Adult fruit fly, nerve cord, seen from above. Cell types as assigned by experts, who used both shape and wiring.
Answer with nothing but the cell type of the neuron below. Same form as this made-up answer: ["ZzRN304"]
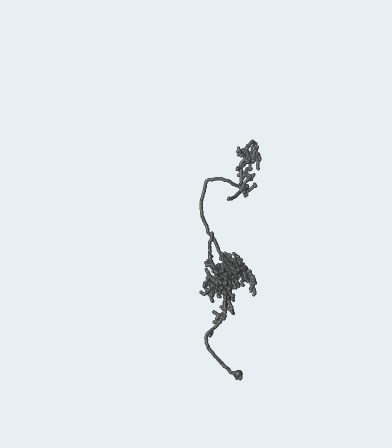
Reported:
["IN03A011"]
